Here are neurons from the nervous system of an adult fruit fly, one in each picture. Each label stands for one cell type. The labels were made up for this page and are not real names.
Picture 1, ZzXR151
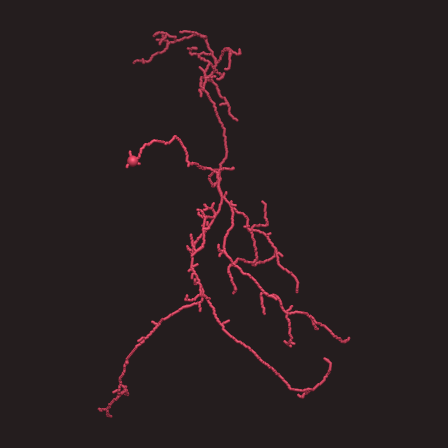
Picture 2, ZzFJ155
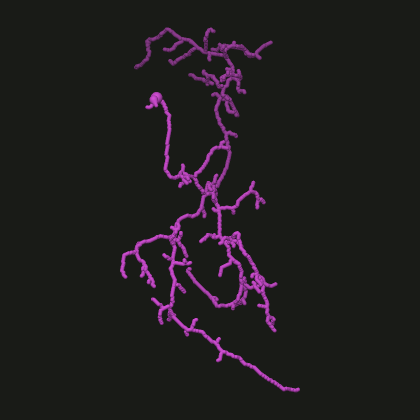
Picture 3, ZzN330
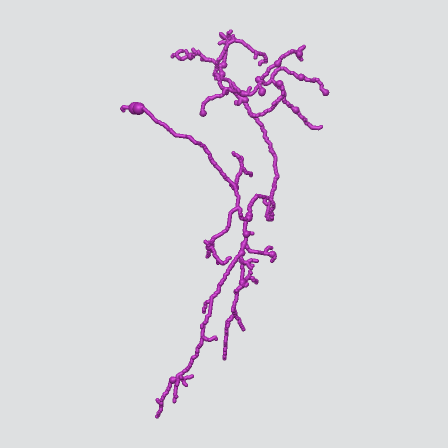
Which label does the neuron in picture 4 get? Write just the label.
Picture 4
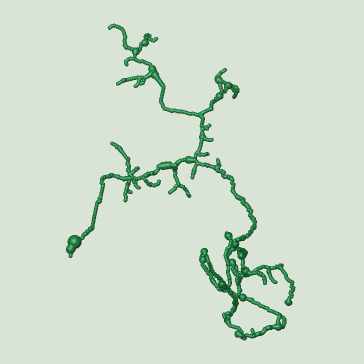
ZzFJ155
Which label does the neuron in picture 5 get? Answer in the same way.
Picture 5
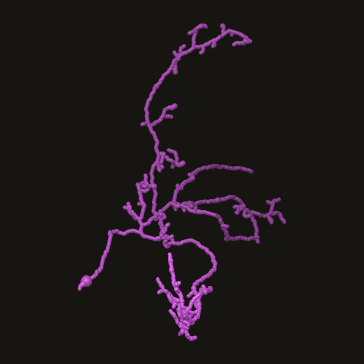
ZzXR151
